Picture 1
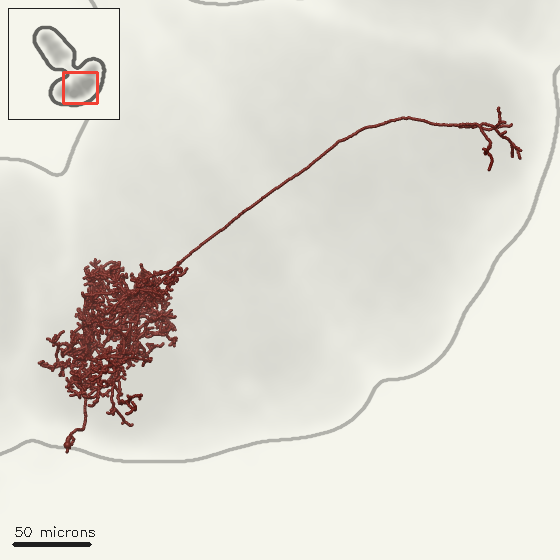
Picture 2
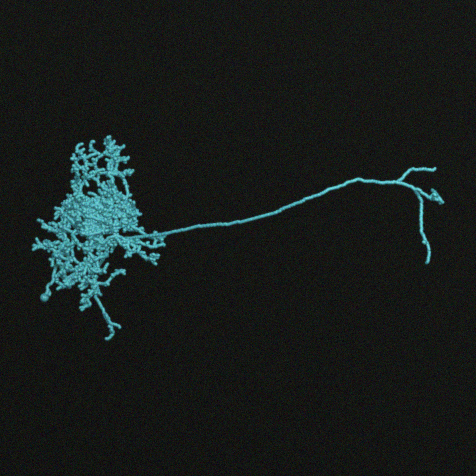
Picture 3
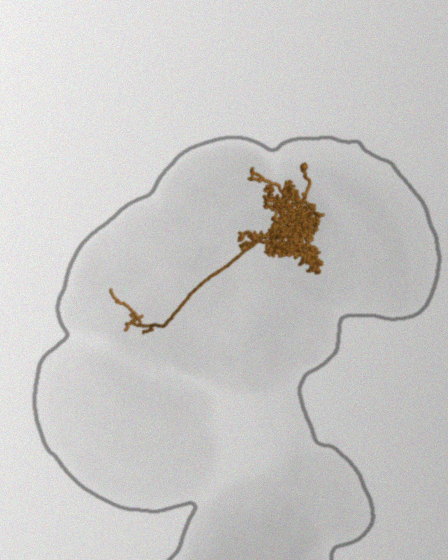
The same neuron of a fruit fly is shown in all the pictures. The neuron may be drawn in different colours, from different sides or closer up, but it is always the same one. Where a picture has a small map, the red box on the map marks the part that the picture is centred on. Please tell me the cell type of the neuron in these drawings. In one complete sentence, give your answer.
The cell type for the neuron is AVLP259.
